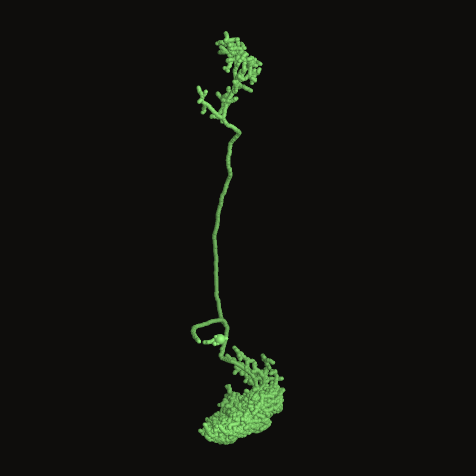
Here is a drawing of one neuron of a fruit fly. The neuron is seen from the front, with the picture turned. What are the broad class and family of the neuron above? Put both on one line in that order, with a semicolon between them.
central-brain intrinsic neuron; hemilineage VLPa2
